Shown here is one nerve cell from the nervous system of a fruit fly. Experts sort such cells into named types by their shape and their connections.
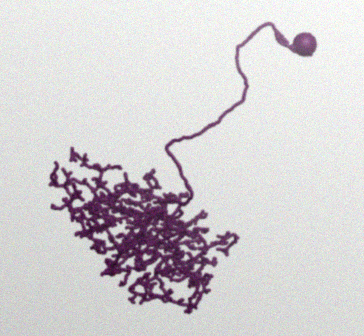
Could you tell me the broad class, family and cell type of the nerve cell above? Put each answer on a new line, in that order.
optic-lobe intrinsic neuron
Pm
Pm5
